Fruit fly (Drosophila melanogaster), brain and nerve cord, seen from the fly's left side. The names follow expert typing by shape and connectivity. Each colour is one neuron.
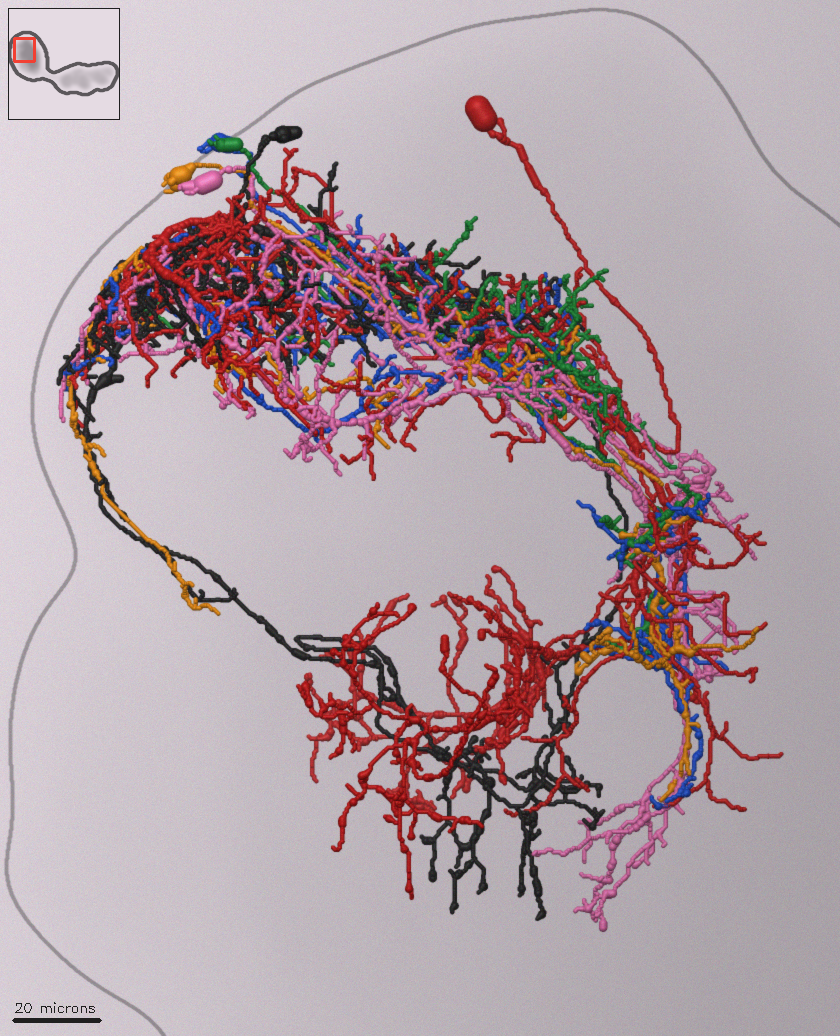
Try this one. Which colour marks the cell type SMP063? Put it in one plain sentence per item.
The colour is blue.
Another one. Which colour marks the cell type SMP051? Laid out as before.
The colour is black.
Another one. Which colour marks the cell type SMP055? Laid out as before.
The colour is pink.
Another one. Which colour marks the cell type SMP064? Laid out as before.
The colour is orange.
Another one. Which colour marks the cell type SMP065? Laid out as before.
The colour is green.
